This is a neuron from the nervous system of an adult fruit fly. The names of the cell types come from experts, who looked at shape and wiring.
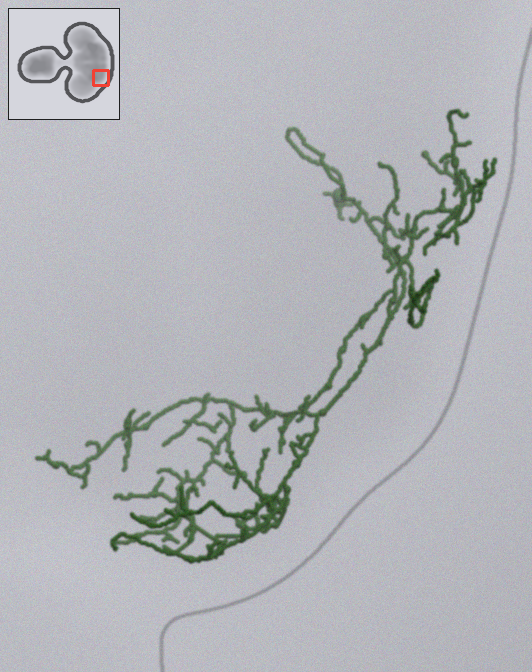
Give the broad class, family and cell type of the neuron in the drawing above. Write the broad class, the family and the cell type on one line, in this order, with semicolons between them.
central-brain intrinsic neuron; hemilineage SLPpm1; LHPD4e1_b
